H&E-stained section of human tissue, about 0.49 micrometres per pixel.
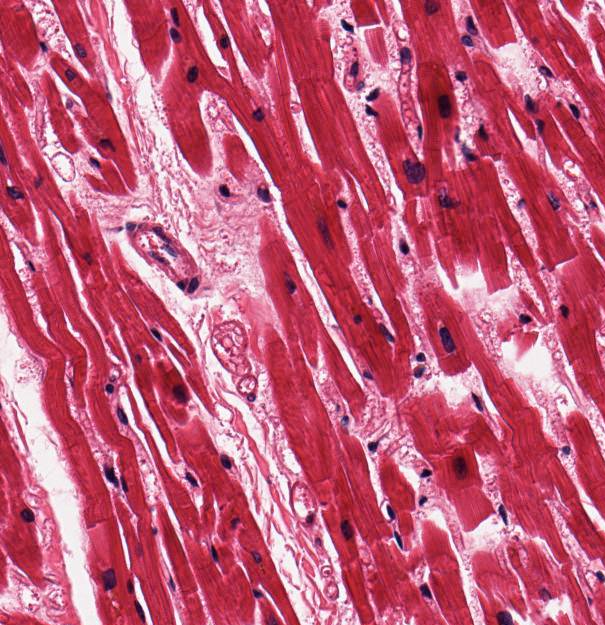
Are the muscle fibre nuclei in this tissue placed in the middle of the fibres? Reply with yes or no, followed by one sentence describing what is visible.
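Yes. The muscle cells have single oval nuclei placed centrally within the fibre.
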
